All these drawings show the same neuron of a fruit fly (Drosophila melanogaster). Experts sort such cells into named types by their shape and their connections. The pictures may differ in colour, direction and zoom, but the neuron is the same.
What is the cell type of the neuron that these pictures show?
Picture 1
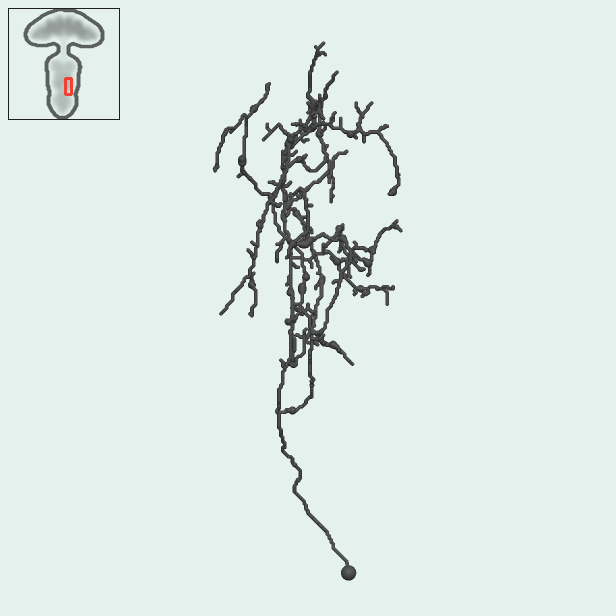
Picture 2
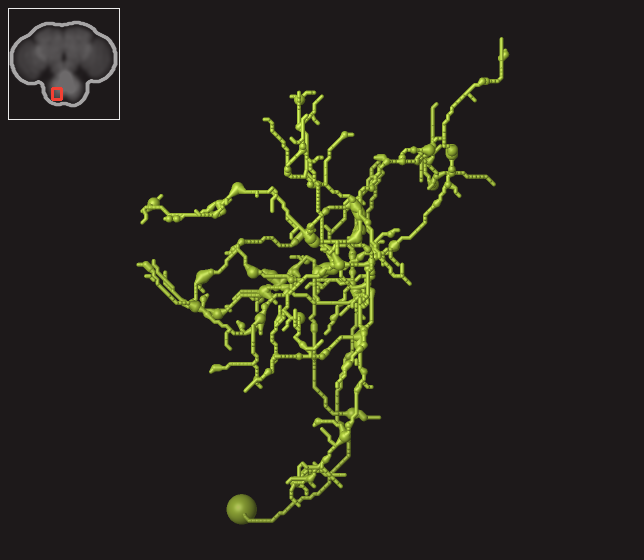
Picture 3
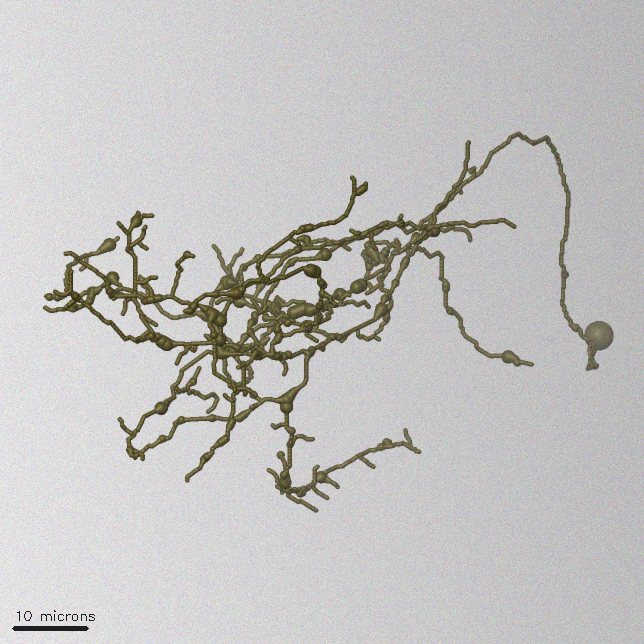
IN20A.22A085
